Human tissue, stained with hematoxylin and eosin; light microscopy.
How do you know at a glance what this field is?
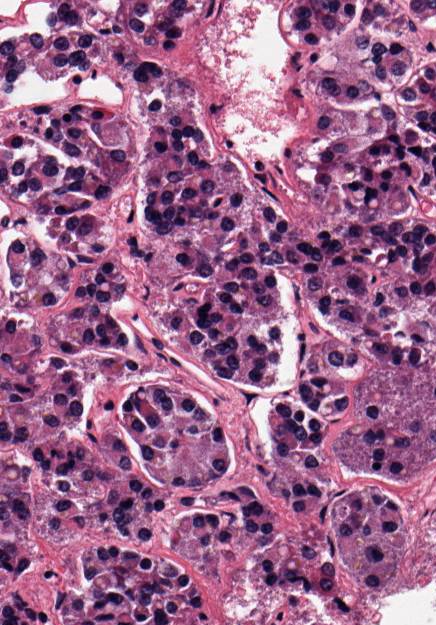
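Answer: pars distalis of the pituitary. Its polygonal cells are grouped throughout in rounded nests parted by thin pink septa.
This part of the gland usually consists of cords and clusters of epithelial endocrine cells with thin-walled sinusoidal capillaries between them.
The nest cells carry abundant granular pink-purple cytoplasm, and their nuclei are mostly round and darkly stained.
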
